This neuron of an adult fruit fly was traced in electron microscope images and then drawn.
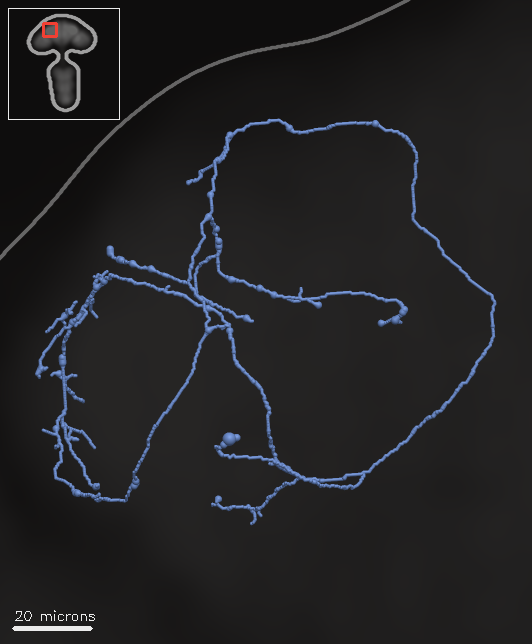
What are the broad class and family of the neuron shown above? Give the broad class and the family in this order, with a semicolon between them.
central-brain intrinsic neuron; hemilineage DL1_dorsal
